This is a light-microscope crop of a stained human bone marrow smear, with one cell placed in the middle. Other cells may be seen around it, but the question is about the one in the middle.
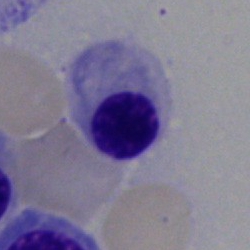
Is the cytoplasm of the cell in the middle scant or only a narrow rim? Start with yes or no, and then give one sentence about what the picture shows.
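No. The cytoplasm is plentiful, covering more area than the nucleus.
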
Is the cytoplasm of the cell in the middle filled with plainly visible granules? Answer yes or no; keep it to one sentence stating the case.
No, in the cell's cytoplasm no granules are visible.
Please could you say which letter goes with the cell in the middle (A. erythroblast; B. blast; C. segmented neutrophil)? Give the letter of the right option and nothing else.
A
